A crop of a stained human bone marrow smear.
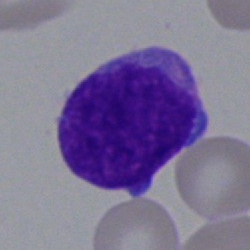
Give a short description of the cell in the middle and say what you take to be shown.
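Nearly the whole cell is occupied by the nucleus. A thin rim of deep blue cytoplasm is visible, chiefly along the right edge. A small, blunt bleb projects from the bottom edge. This cell is a blast.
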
